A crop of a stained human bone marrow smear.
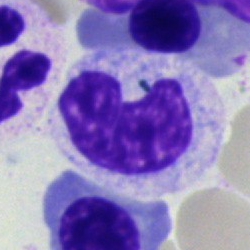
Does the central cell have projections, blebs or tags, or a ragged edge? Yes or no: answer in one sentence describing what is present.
No, along its edge the cell is smooth rather than rough.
